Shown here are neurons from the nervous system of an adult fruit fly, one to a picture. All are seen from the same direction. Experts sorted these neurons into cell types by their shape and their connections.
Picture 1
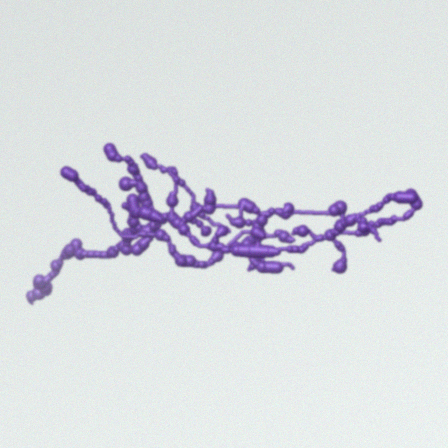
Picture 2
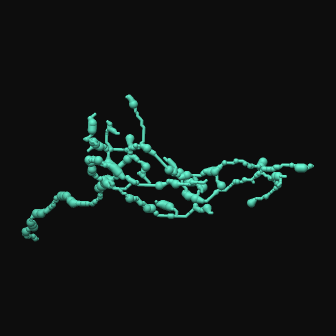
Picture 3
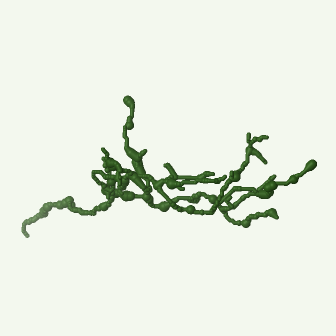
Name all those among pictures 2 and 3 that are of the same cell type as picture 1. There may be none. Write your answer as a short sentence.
Picture 2 is of the same cell type.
